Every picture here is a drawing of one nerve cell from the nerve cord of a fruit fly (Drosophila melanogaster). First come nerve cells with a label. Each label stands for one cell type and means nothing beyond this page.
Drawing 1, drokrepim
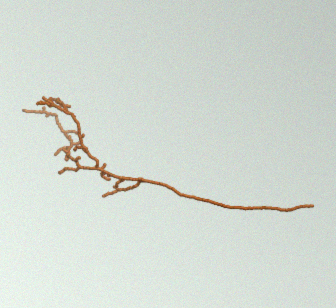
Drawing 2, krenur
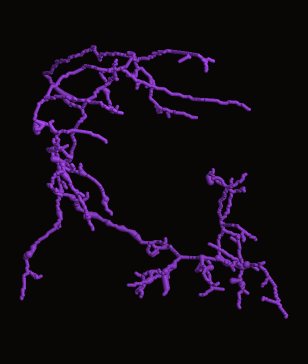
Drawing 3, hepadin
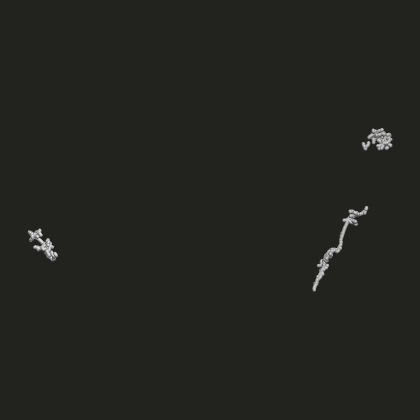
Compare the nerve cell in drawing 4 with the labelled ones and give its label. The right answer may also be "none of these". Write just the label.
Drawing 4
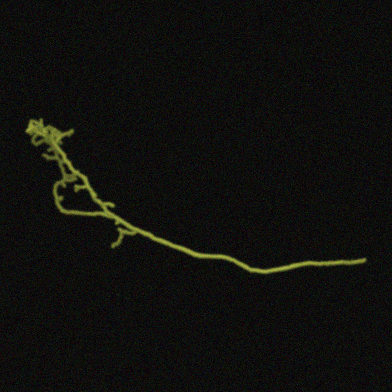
drokrepim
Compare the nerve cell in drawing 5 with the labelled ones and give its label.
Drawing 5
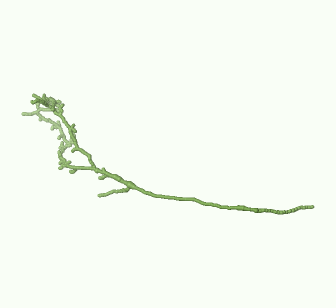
drokrepim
